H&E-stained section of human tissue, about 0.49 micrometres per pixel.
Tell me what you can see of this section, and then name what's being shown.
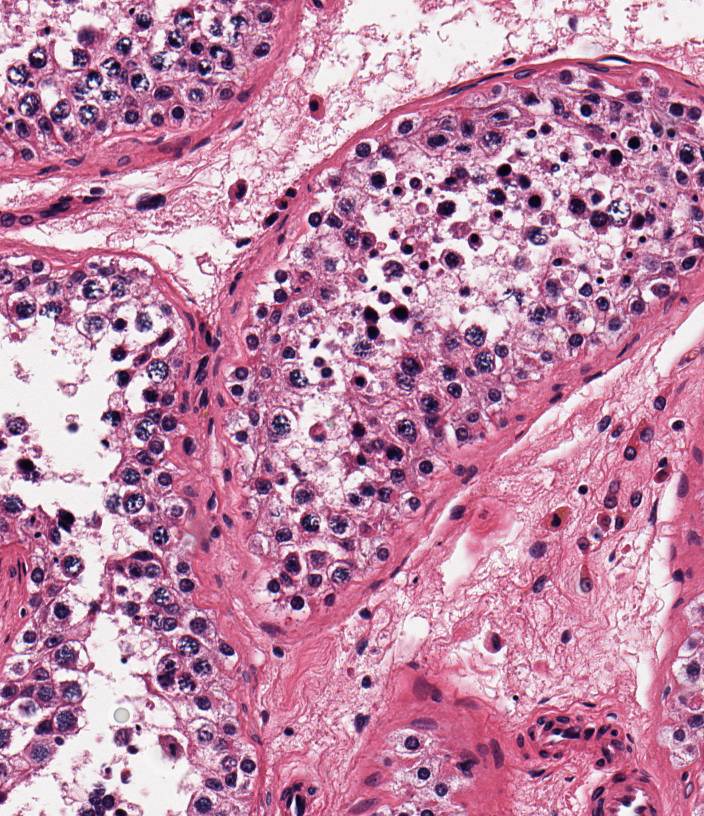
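Notice the rounded tubular cross-sections packed with cells, separated by loose stroma, the largest in the centre. Many layers of round cells fill them, many with large round nuclei and coarse clumped chromatin. In the left tubule, empty white clefts break up the cells. This is testis.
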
